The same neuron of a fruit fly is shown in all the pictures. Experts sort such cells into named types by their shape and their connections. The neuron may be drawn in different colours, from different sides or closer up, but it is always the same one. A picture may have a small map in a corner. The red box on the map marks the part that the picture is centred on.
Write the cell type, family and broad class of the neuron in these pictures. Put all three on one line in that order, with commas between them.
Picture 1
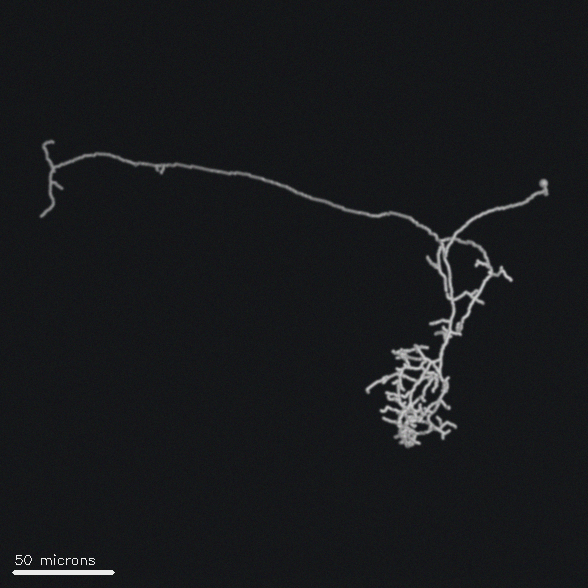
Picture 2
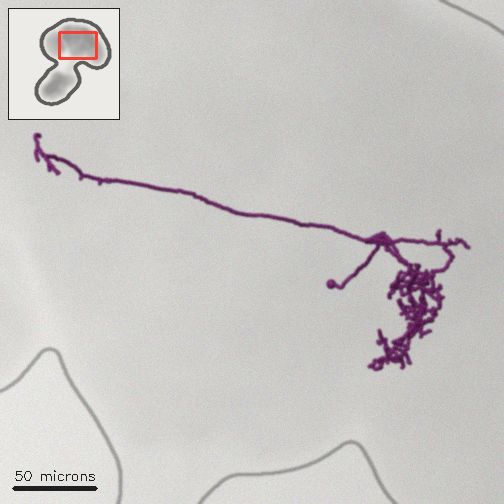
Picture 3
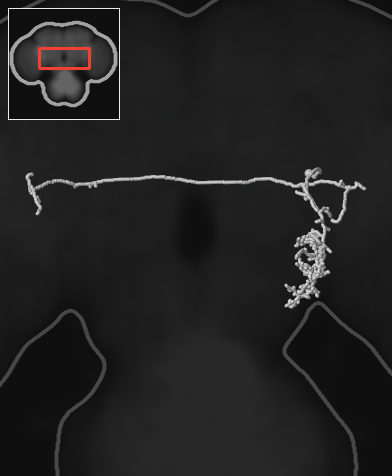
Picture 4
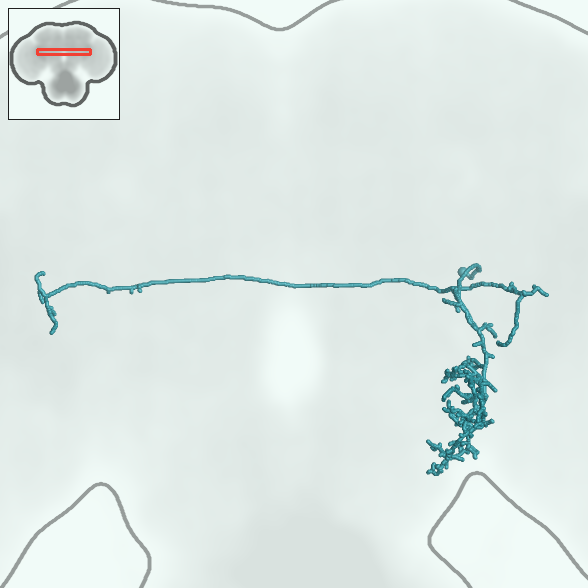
CB2472, hemilineage VLPl&p2_posterior, central-brain intrinsic neuron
